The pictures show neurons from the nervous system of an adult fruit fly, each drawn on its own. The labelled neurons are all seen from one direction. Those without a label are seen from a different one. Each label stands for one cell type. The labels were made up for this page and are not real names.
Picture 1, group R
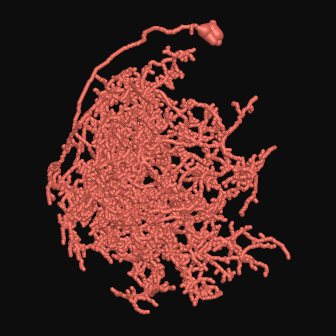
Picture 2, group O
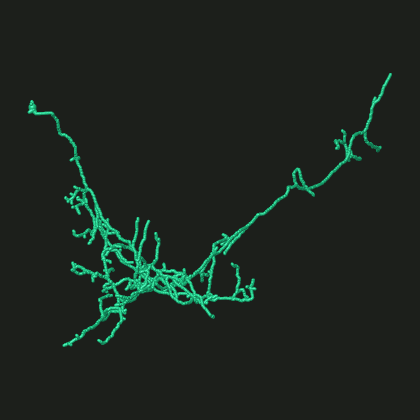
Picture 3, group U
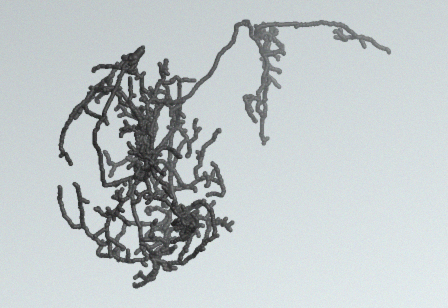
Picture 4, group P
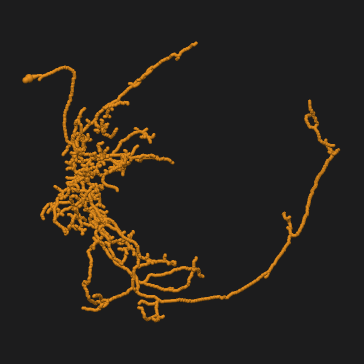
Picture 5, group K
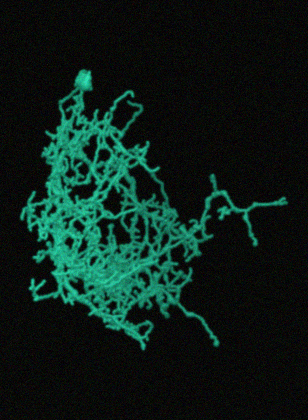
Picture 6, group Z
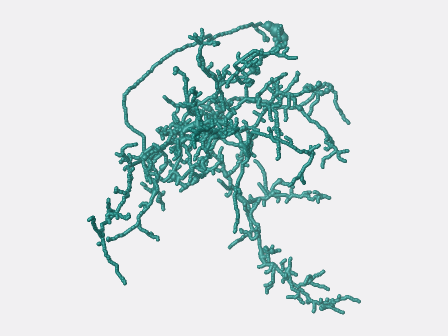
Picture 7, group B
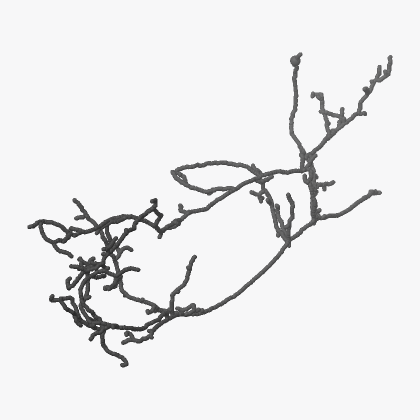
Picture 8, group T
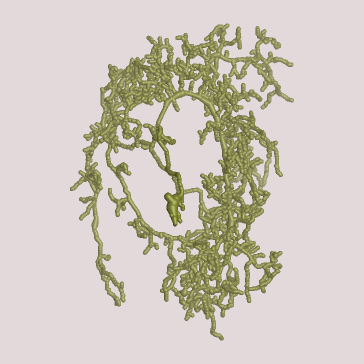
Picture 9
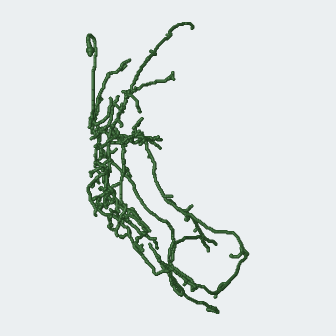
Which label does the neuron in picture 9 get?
group P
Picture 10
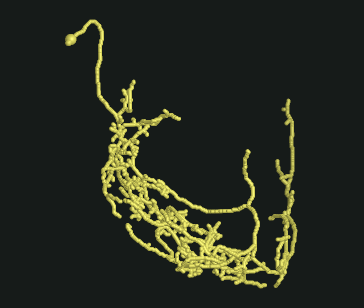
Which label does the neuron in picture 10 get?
group O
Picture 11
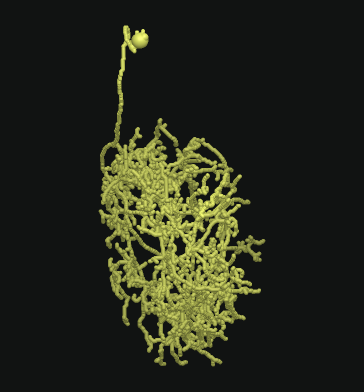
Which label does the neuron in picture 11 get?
group K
